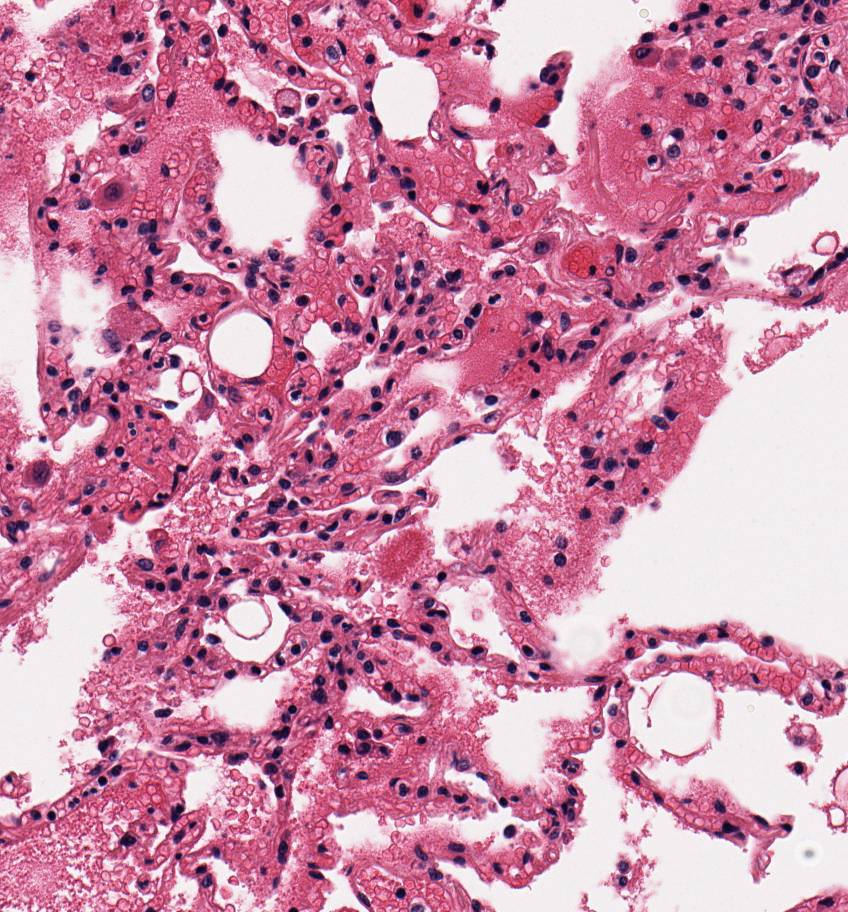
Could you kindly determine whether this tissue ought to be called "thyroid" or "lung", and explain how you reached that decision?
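It's lung. Look how thin branching septa make a network around irregular spaces everywhere in the field.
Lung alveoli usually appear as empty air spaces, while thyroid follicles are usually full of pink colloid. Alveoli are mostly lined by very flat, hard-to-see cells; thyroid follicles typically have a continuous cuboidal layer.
Near the centre the septa thicken, crowded with spindle-shaped nuclei.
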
